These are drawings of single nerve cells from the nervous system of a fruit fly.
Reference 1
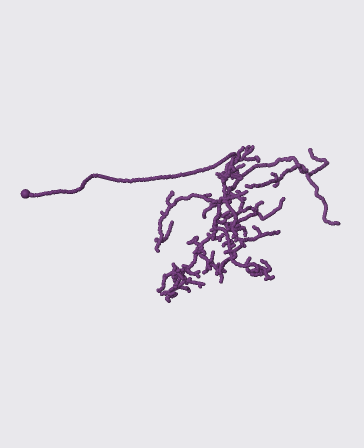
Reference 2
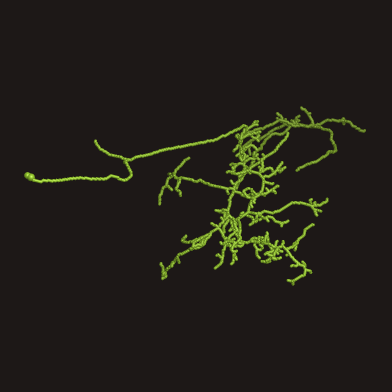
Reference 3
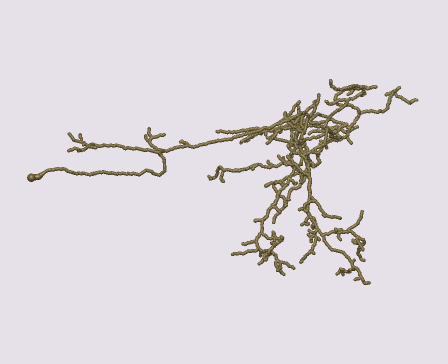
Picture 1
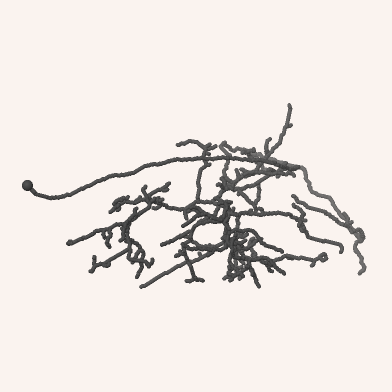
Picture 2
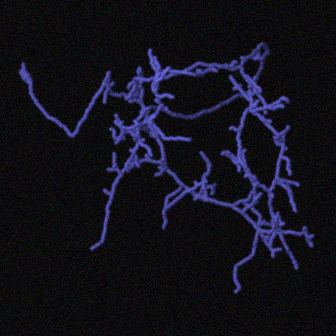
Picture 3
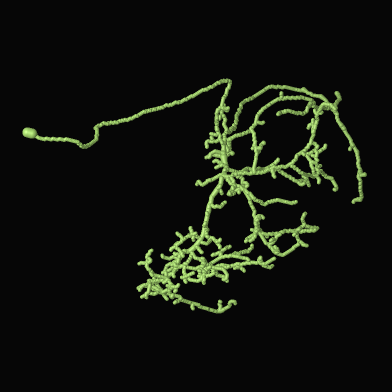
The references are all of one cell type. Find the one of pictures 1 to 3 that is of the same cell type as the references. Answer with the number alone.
3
